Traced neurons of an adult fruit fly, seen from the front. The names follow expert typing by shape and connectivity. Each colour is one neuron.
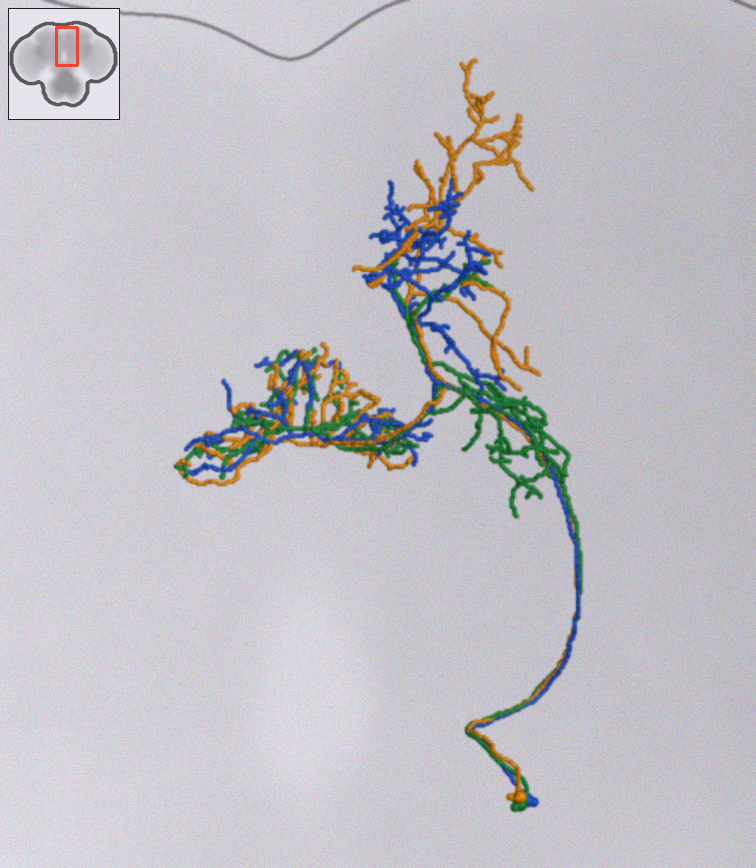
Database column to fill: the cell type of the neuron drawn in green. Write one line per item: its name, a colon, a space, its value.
cell type: FB2K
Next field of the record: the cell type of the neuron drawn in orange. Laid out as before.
cell type: FB2L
